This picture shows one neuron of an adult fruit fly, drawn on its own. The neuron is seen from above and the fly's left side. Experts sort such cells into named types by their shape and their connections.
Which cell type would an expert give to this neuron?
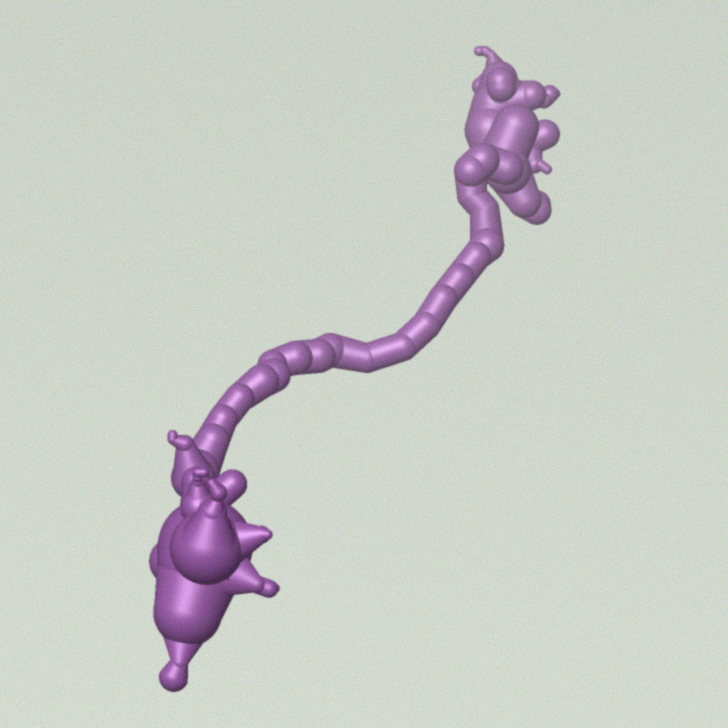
L2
